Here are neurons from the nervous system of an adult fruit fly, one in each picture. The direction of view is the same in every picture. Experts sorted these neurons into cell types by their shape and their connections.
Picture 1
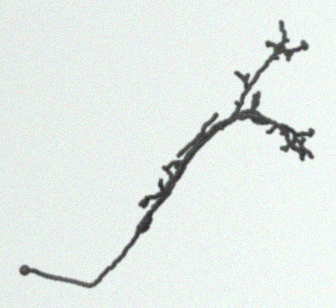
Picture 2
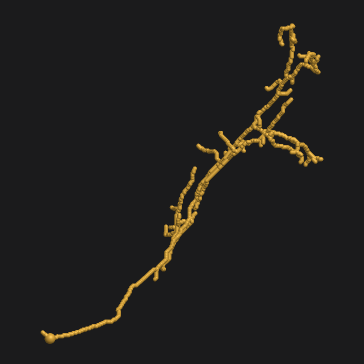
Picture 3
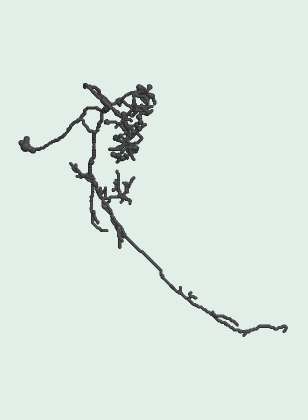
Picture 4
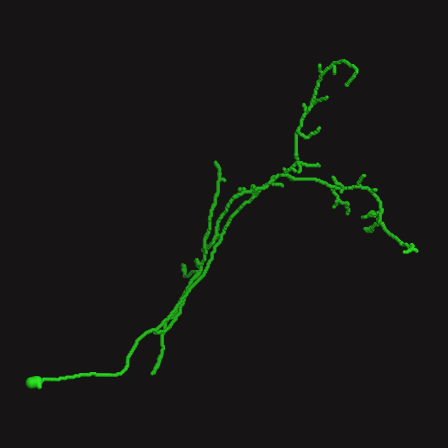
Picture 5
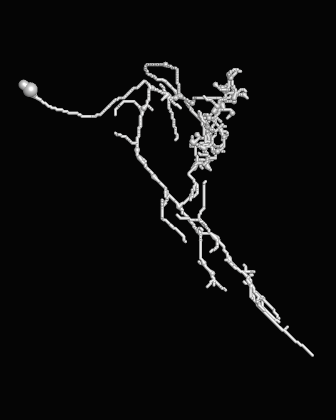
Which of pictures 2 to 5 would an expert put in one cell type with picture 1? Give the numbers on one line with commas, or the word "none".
2, 4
